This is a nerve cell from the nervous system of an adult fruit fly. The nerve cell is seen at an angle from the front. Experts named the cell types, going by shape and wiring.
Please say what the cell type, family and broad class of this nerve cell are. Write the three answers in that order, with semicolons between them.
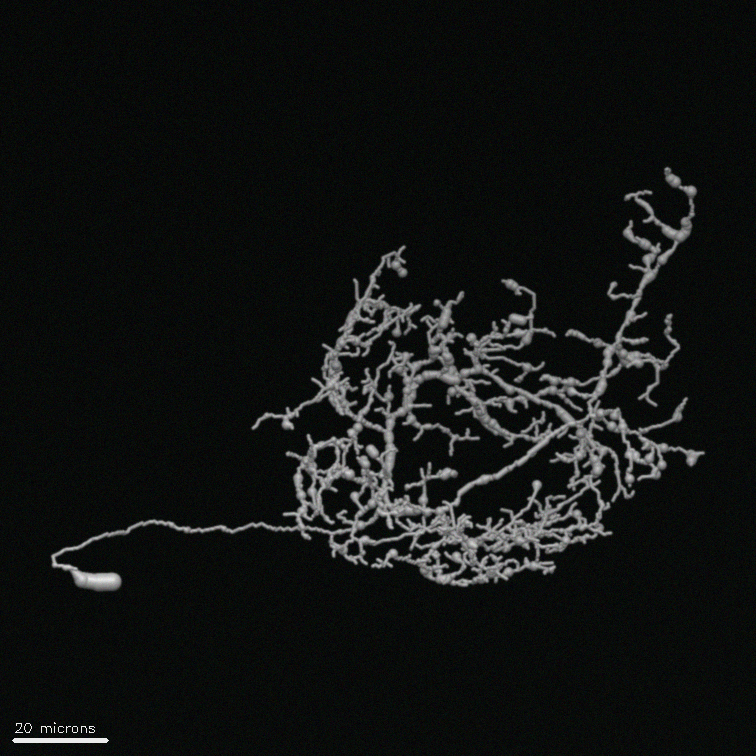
IN13B026; hemilineage 13B; nerve-cord intrinsic neuron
